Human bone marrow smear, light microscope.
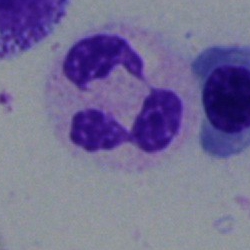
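Segmented neutrophil, stained bone marrow smear, cell in the middle. Nucleus in three separate lobes, ringed around a central area of cytoplasm. Chromatin dark purple, coarsely clumped. Fine pinkish granules in the cytoplasm.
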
